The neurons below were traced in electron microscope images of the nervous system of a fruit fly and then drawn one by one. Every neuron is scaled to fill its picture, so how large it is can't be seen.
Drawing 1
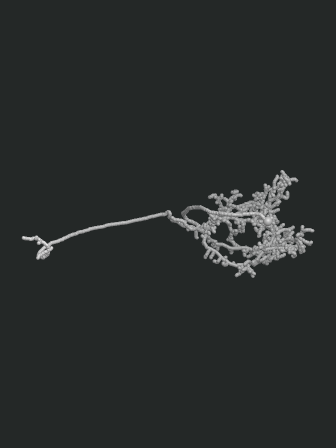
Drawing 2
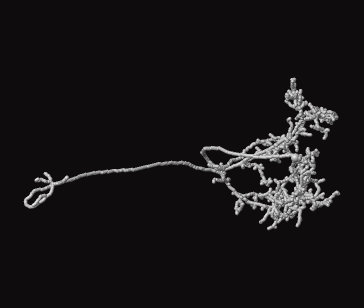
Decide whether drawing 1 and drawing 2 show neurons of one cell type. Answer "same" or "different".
different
